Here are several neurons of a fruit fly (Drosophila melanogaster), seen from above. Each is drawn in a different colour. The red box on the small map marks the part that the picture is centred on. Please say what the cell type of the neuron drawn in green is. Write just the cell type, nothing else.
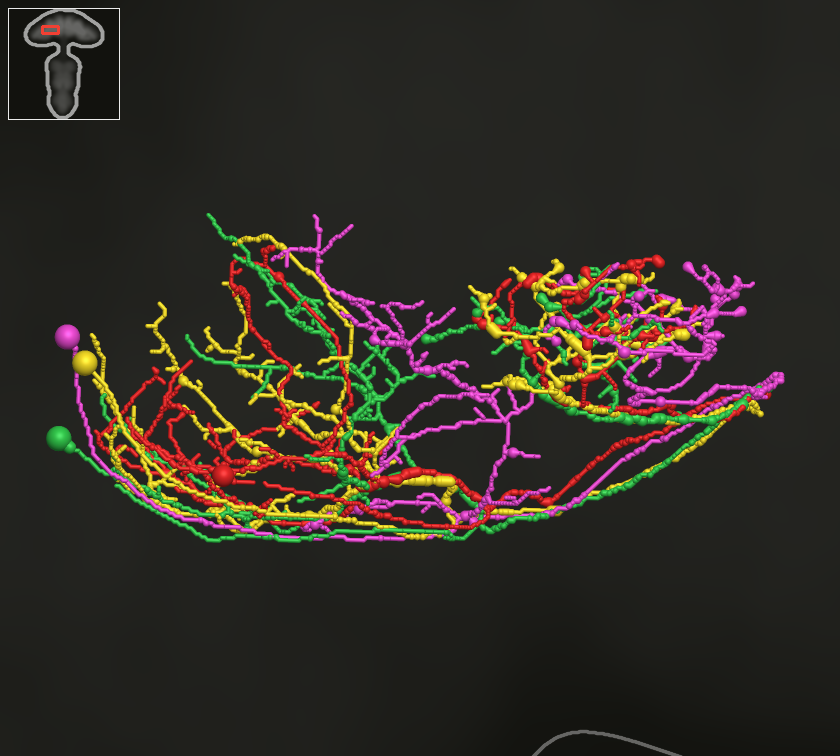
CB3293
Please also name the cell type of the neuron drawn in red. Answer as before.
CB3318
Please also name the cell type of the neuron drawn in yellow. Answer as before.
CB1387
